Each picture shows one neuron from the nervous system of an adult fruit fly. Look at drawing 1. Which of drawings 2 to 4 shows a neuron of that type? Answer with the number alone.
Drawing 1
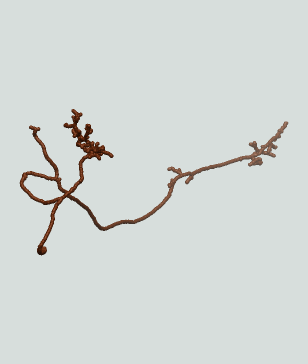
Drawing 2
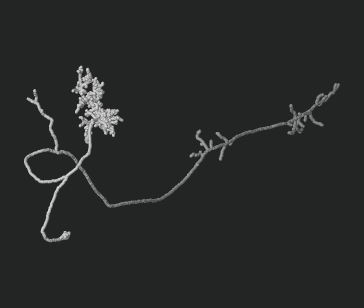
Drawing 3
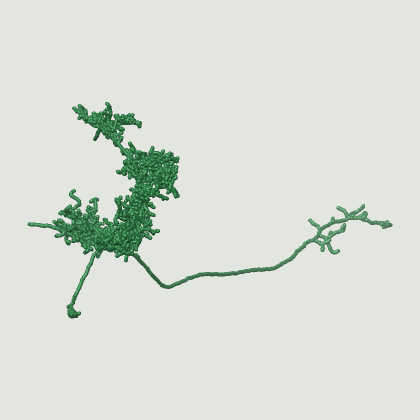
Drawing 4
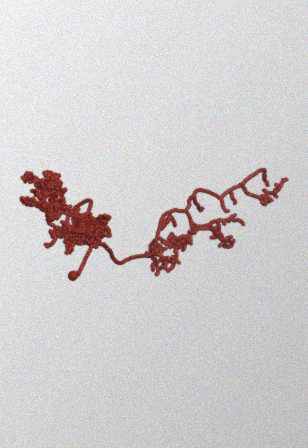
2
